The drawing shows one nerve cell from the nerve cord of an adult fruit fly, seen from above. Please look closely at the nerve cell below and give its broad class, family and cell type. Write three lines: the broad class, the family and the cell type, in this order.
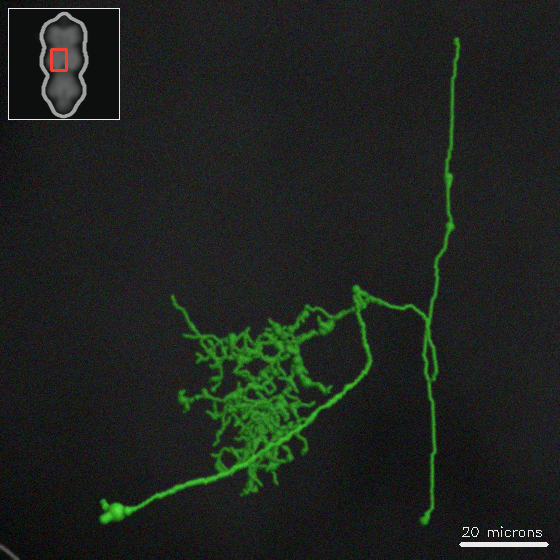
nerve-cord intrinsic neuron
hemilineage 23B
IN23B075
